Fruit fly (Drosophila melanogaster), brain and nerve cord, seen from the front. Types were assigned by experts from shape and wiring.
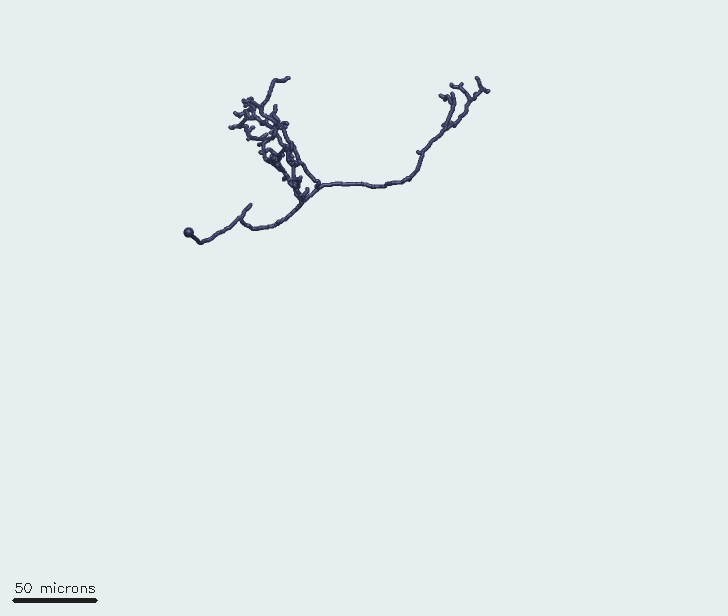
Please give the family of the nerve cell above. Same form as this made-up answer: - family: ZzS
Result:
- family: hemilineage EBa1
